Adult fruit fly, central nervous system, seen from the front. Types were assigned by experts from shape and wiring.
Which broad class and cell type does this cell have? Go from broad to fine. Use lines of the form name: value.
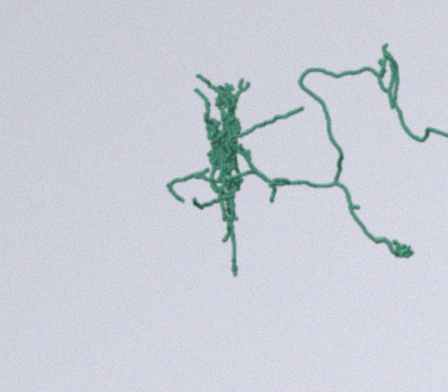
broad class: efferent neuron of the nerve cord
cell type: ENXXX226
